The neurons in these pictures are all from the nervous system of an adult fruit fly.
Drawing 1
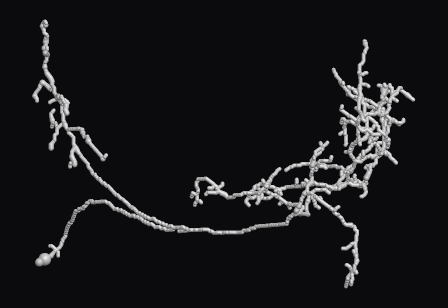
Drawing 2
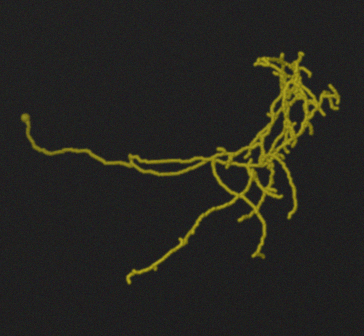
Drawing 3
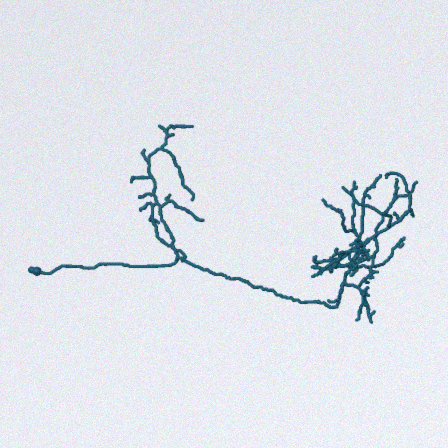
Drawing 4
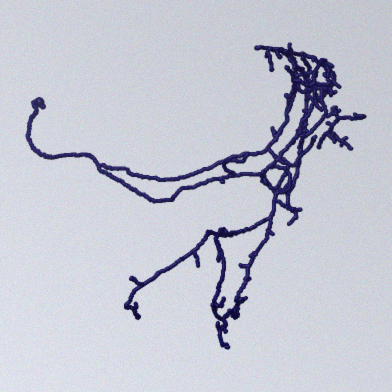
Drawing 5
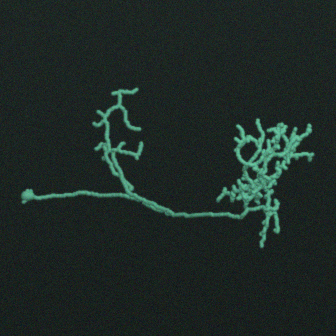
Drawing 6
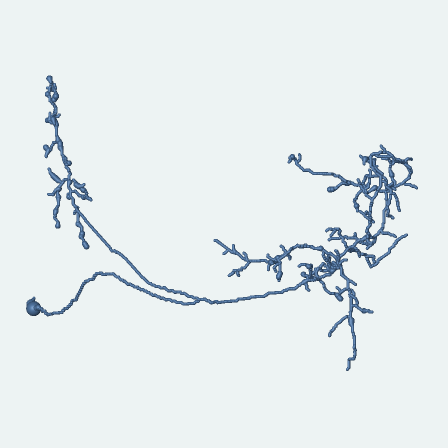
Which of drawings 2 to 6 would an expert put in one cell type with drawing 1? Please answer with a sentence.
Drawing 3, drawing 5 and drawing 6 are of the same cell type.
